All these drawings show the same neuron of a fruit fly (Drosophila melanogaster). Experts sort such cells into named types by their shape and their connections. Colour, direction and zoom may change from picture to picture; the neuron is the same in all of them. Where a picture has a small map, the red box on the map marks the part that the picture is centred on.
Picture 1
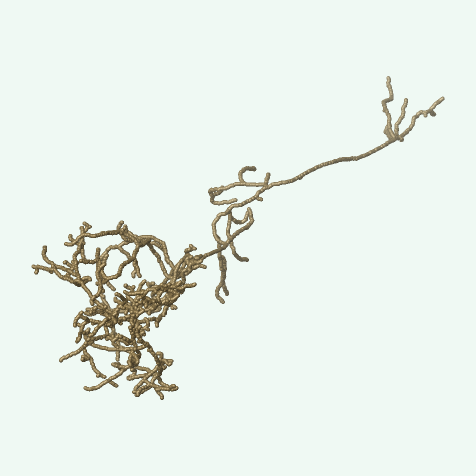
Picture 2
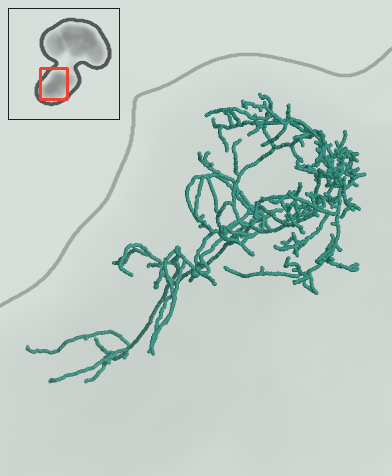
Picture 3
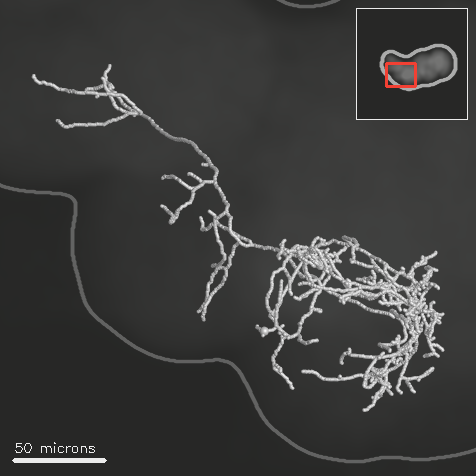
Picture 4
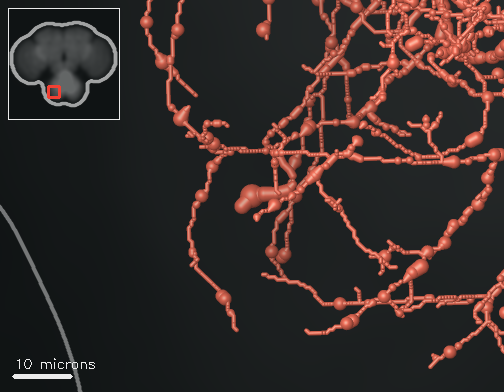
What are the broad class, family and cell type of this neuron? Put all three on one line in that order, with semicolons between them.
nerve-cord intrinsic neuron; hemilineage 12A; TN1c_b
